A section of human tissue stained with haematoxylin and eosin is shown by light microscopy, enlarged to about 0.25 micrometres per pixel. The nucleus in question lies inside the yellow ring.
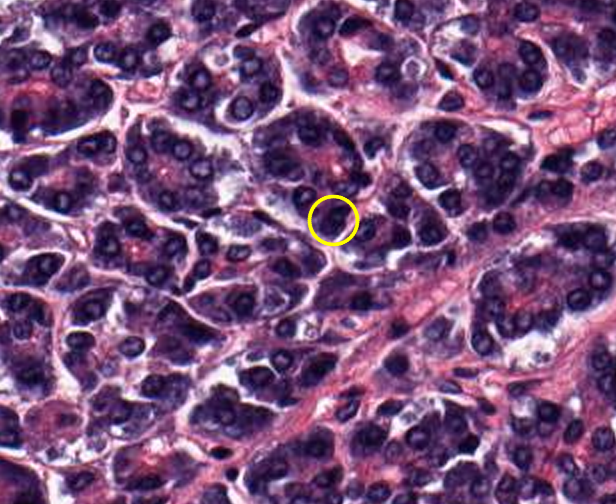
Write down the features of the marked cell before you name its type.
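The nucleus is round and dark, about the same size as the nuclei of neighbouring cells. The nucleus sits toward the outer edge of the cell, next to a thin pale strip of connective tissue that separates this cell cluster from the next. The cell is one of a rounded group of cells arranged around a centre, with its nucleus on the side away from that centre. Type of cell: pancreatic acinar cell.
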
